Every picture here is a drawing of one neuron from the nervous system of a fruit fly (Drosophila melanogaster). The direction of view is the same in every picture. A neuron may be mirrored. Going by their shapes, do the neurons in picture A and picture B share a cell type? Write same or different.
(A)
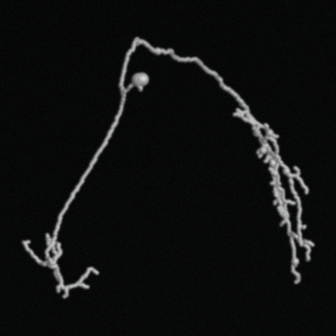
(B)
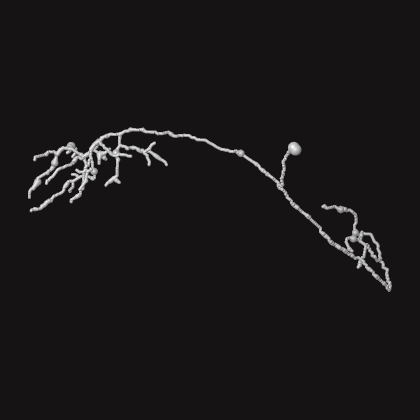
same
